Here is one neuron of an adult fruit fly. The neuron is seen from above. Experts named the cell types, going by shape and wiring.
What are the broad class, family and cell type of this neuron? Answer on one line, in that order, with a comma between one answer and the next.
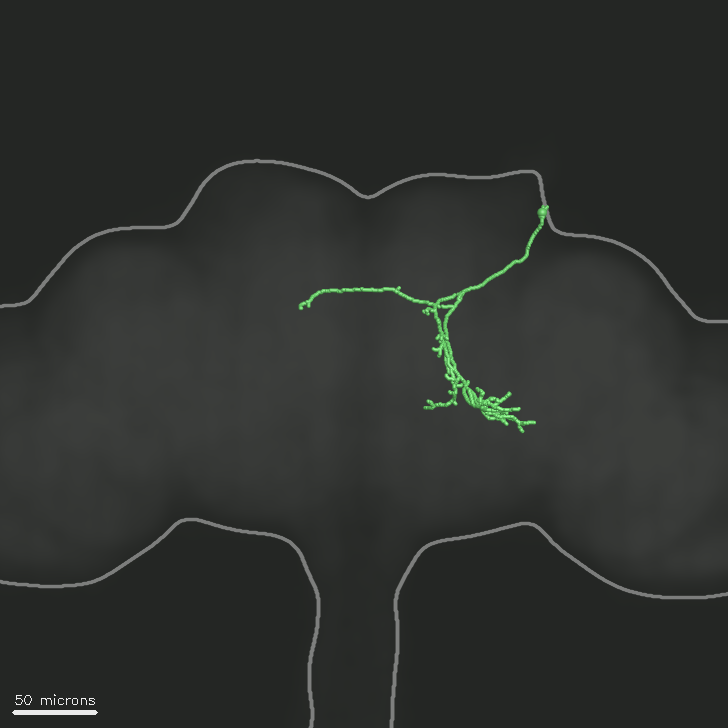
central-brain intrinsic neuron, hemilineage EBa1, SMP166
